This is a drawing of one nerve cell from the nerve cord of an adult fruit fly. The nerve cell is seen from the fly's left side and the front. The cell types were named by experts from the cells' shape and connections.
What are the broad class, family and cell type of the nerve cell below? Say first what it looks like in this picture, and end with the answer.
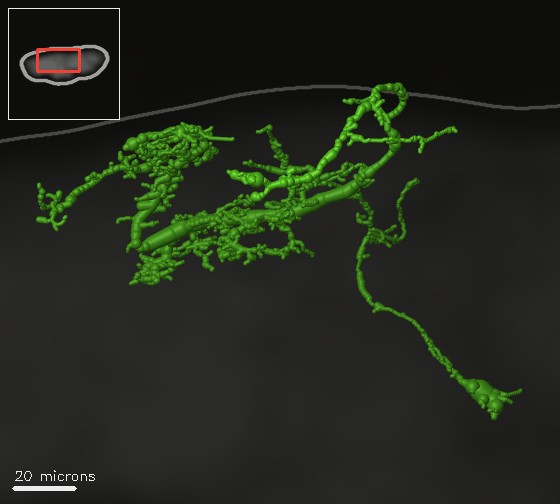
By the scale bar it is about 160 microns wide in this view. Dozens of branch ends can be seen. It is a nerve-cord intrinsic neuron. Its family is hemilineage 03B. Its cell type is IN03B012.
